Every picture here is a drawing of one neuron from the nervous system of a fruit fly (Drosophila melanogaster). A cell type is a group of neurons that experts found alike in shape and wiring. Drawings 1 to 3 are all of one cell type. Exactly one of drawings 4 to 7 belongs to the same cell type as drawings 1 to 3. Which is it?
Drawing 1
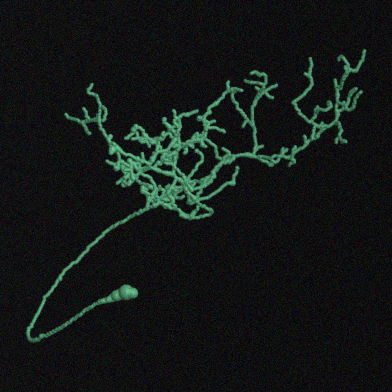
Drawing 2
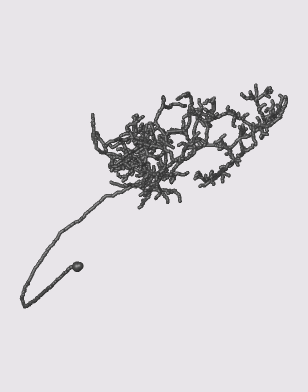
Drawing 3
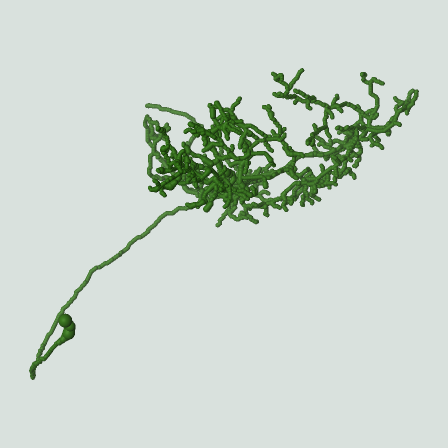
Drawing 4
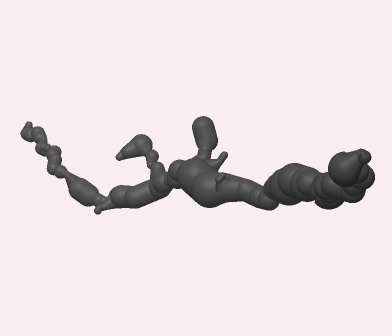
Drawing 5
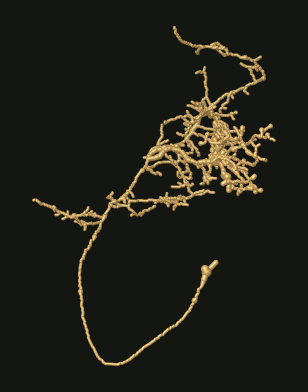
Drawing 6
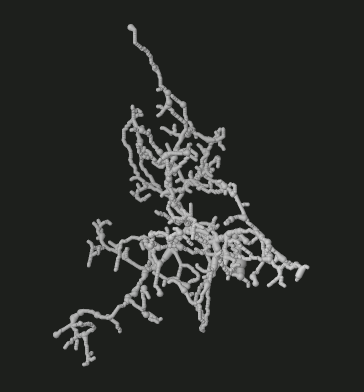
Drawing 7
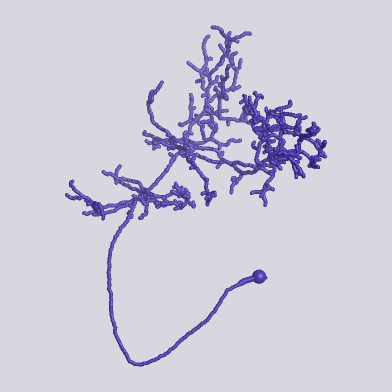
7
